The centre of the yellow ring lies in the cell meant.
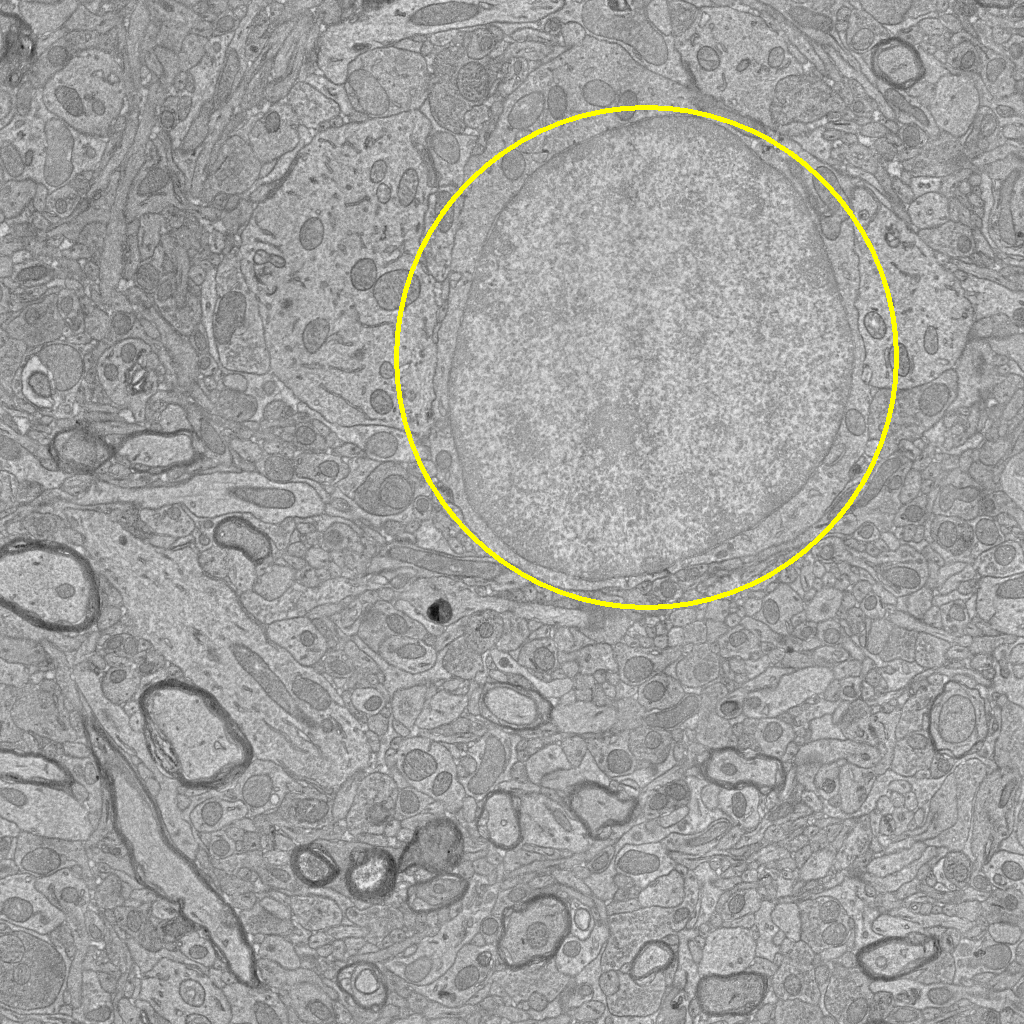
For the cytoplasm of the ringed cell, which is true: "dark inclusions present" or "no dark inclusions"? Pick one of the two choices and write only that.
No dark inclusions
